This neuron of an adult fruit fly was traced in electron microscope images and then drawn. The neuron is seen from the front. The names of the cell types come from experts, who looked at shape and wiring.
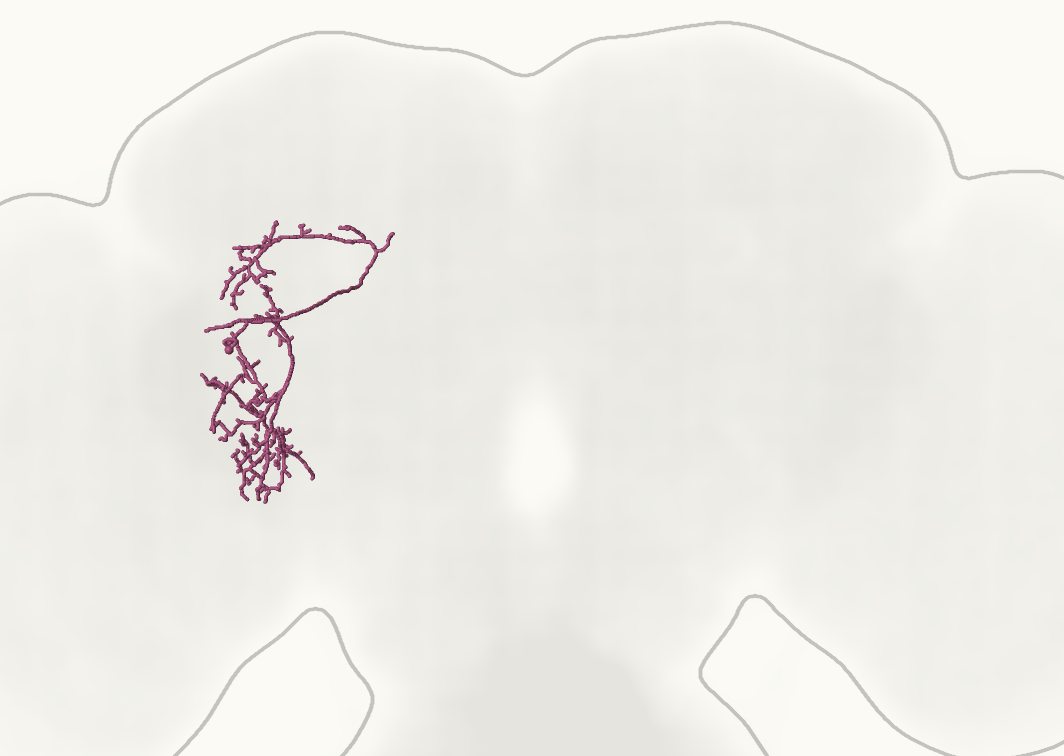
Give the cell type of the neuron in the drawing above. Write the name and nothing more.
aSP10C_a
